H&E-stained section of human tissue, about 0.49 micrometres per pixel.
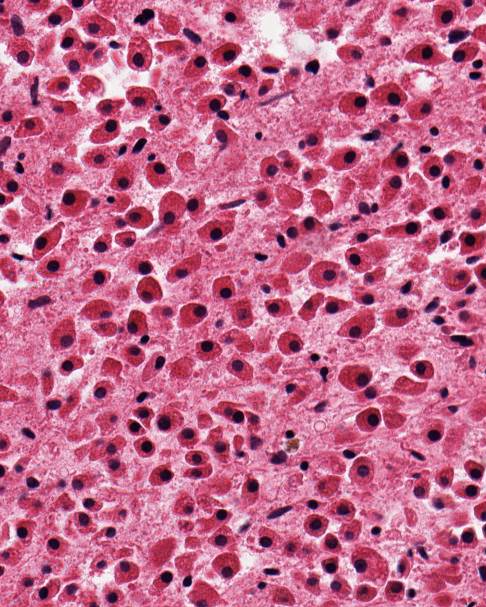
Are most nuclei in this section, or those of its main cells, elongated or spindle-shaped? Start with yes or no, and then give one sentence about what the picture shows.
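No. Each large cell has a single round dark nucleus that often sits toward one edge of the cytoplasm.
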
